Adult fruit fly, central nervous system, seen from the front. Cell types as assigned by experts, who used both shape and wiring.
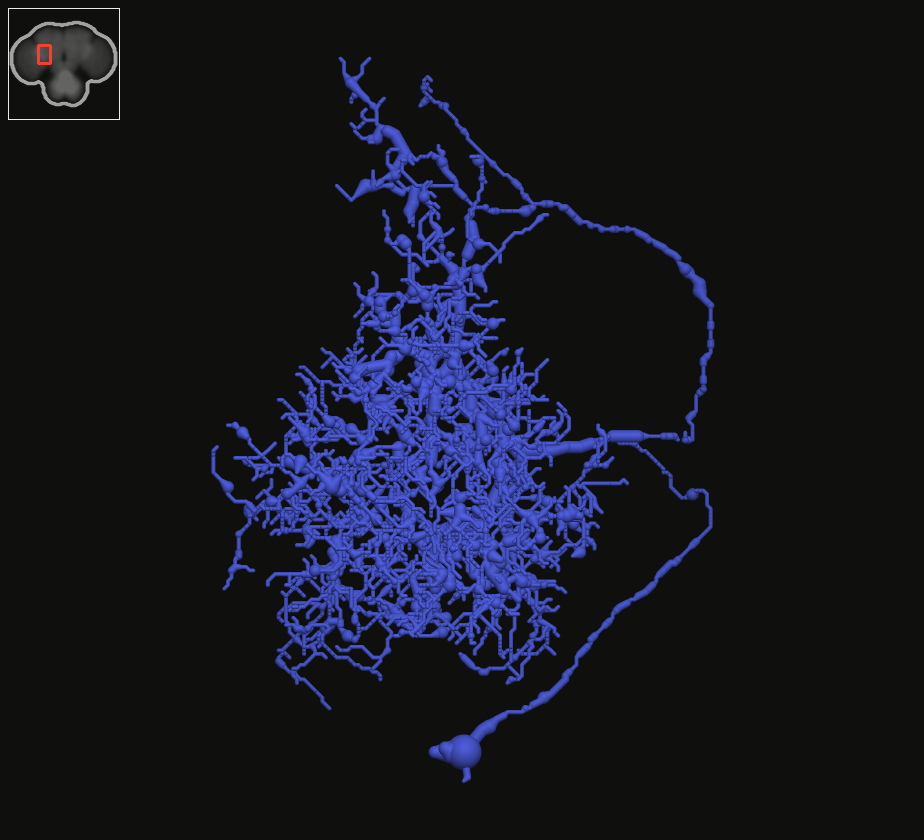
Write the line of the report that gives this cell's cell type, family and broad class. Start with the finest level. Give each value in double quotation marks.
"AVLP090", "hemilineage LALa1_anterior", "central-brain intrinsic neuron"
